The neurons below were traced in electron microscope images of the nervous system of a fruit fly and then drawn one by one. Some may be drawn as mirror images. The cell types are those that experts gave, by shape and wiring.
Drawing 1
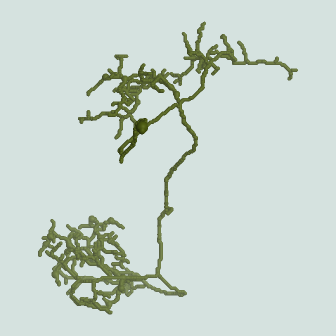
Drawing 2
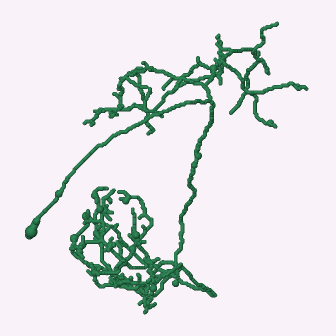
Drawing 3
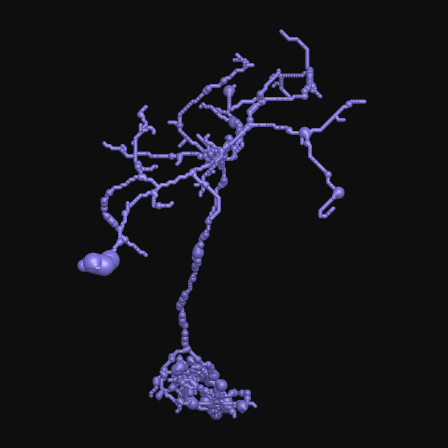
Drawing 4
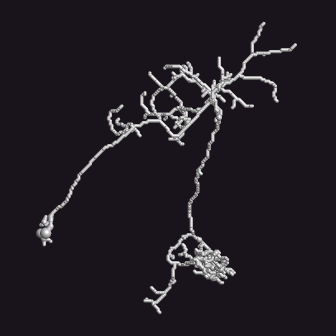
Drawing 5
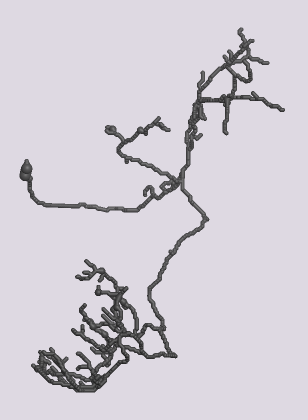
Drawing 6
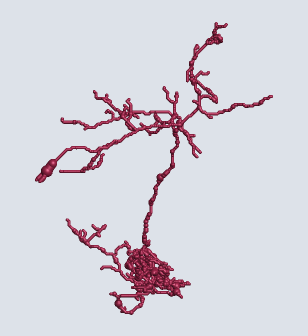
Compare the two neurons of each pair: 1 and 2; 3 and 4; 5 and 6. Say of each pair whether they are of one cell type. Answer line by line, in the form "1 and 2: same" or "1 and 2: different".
1 and 2: same
3 and 4: same
5 and 6: different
